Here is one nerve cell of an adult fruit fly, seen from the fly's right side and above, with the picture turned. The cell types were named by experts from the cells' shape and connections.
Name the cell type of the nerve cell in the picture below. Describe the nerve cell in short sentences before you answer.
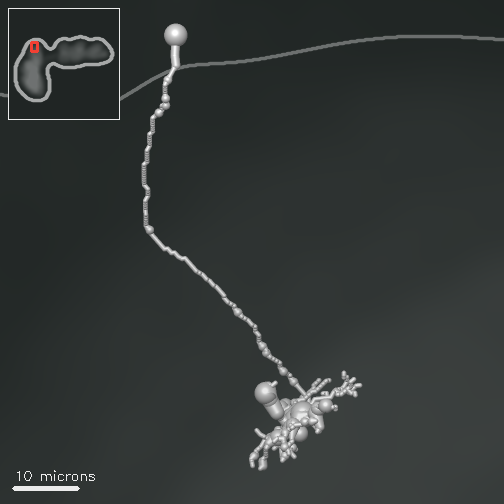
By the scale bar it is about 70 microns tall in this view. In this view it is taller than it is wide. Its broad class is optic-lobe intrinsic neuron. Its cell type is Dm8b.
